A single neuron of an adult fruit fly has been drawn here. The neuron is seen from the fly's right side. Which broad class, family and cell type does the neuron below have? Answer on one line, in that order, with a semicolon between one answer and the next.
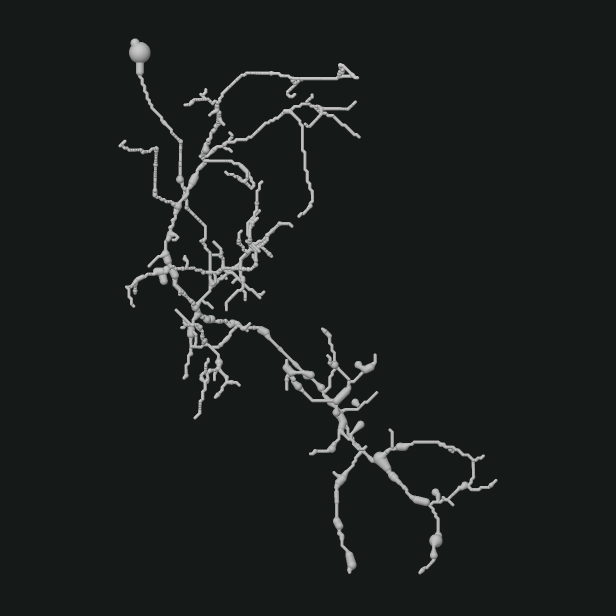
nerve-cord intrinsic neuron; hemilineage 19A; IN19A102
